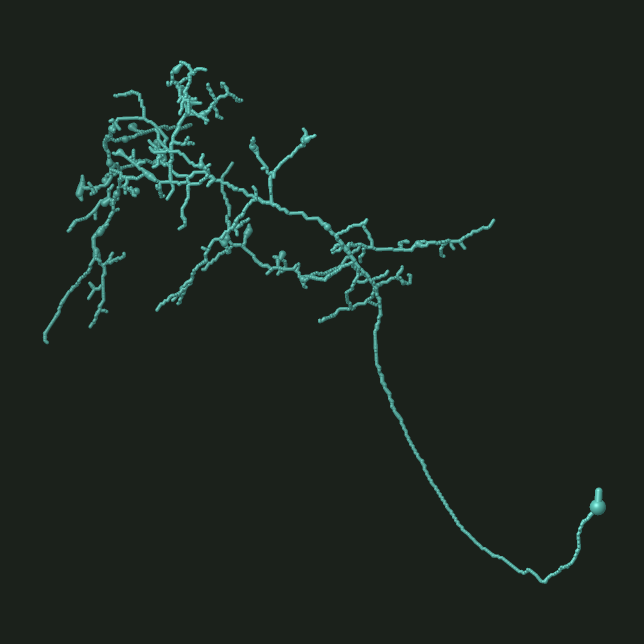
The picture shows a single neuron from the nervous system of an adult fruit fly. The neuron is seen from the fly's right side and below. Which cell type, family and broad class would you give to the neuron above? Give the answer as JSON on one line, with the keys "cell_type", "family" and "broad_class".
{"cell_type": "CB1265", "family": "hemilineage MX3", "broad_class": "central-brain intrinsic neuron"}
